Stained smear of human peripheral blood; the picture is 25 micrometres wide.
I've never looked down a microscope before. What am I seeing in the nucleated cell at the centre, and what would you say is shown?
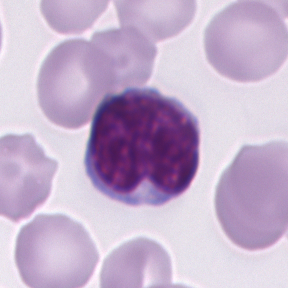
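Point one: the lower edge of the nucleus carries a notch, and a faint groove runs upward through the nucleus from it. Point two: small reddish-purple dots are scattered over the nucleus. Point three: the nucleus fills about 80% of the cell's area. Point four: the cytoplasm forms a thin rim, widest below the nucleus. Conclusion: a typical lymphocyte.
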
